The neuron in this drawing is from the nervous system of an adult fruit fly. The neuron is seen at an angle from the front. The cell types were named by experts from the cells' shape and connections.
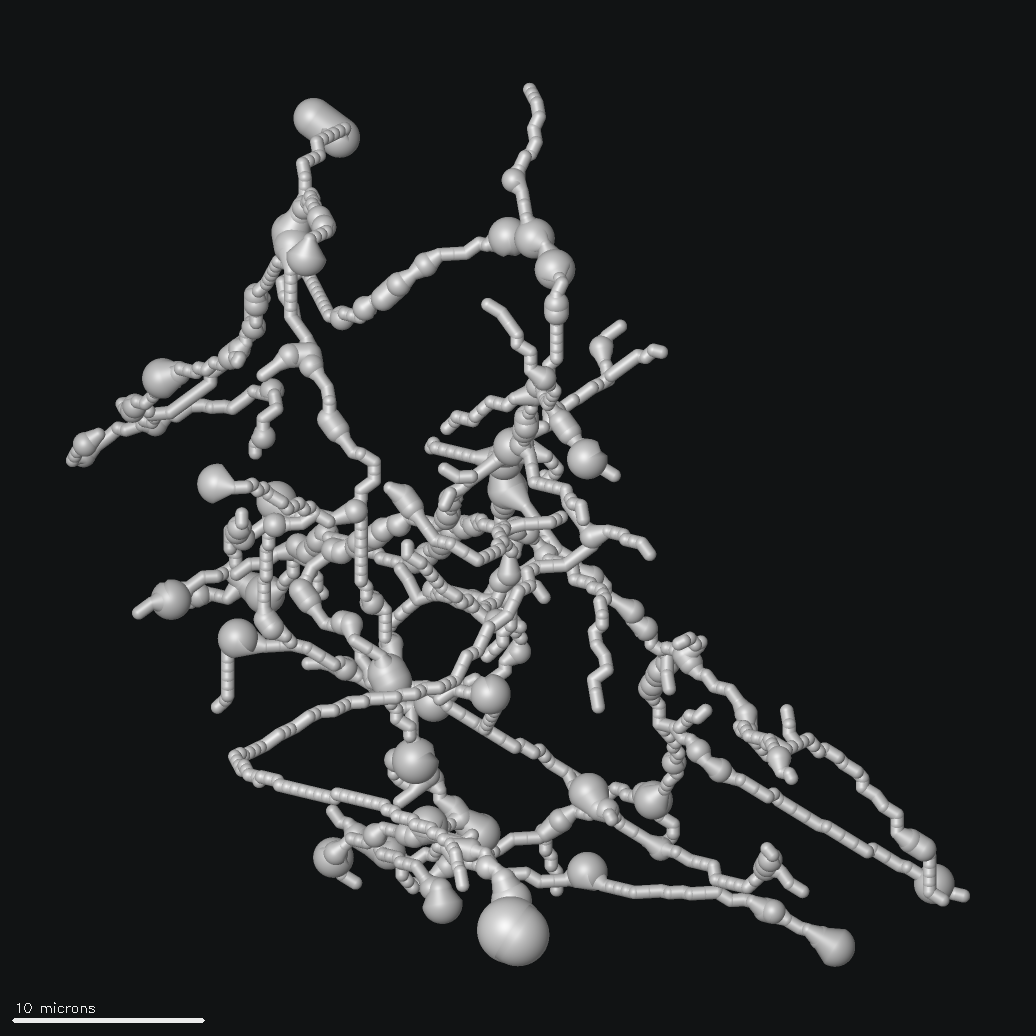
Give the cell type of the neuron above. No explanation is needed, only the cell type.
GNG369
